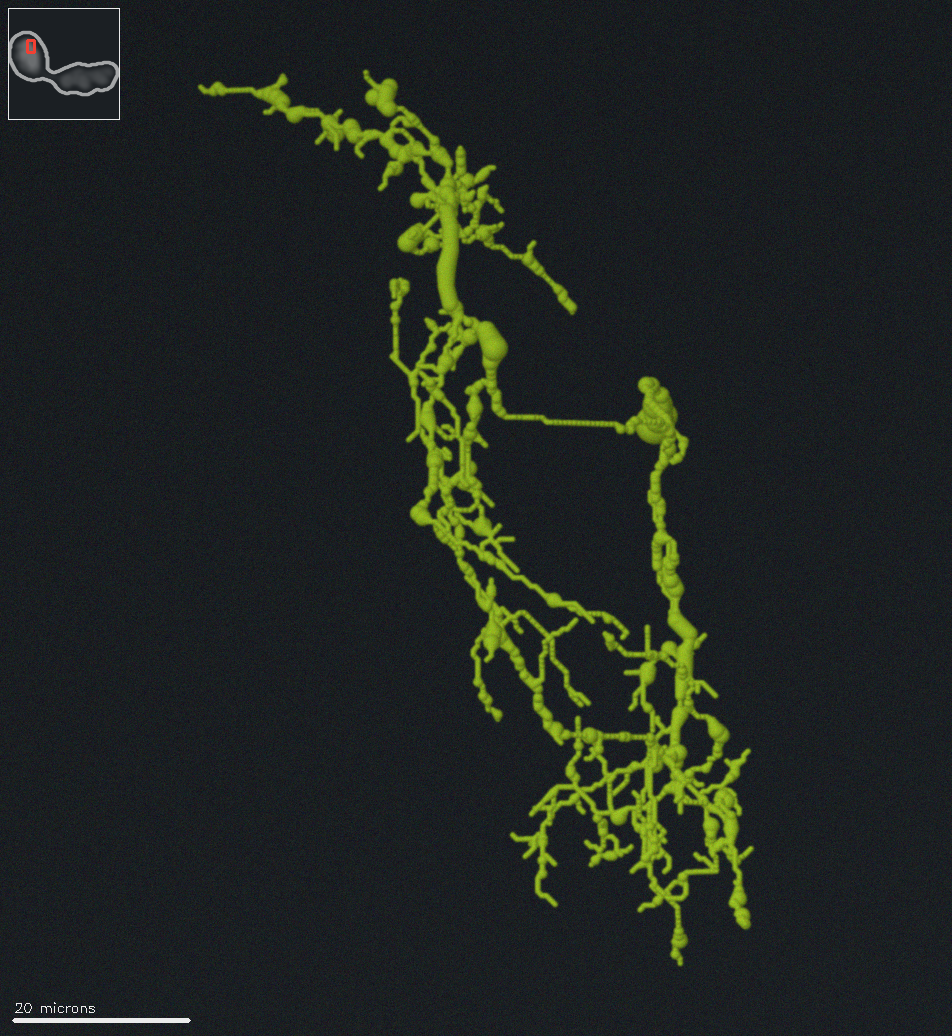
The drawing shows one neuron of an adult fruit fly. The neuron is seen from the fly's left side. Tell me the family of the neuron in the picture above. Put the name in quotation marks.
"hemilineage SLPpl2"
